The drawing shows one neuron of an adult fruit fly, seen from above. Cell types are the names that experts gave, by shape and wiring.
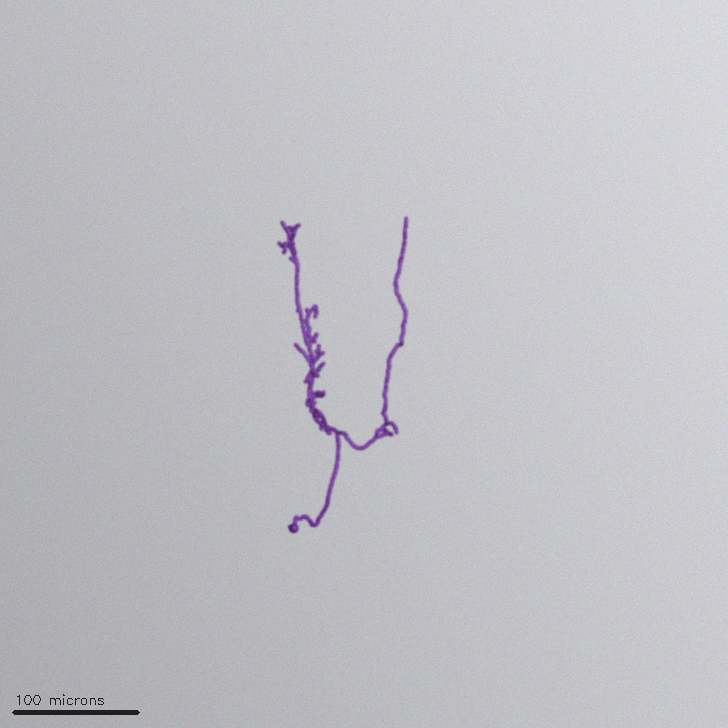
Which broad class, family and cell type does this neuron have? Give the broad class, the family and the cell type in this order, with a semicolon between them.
nerve-cord intrinsic neuron; hemilineage 07B; IN07B096_b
